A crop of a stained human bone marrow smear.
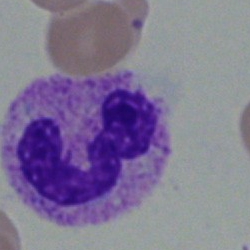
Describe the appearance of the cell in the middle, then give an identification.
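The cell outline is roughly round. Its nucleus is curved into a U shape that opens upward, with dark purple, coarsely clumped chromatin and no visible nucleoli. The cell is a band neutrophil.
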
